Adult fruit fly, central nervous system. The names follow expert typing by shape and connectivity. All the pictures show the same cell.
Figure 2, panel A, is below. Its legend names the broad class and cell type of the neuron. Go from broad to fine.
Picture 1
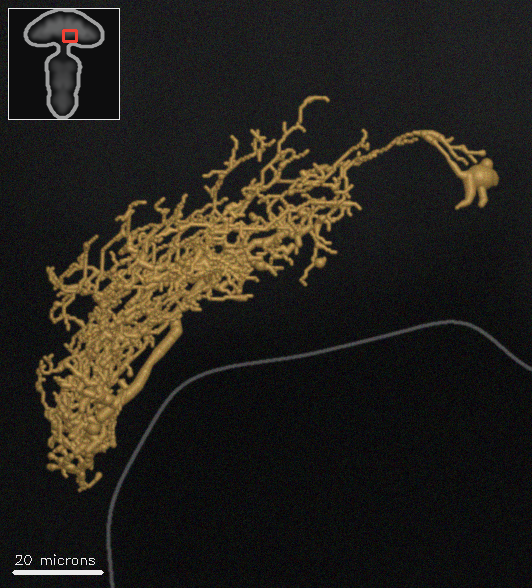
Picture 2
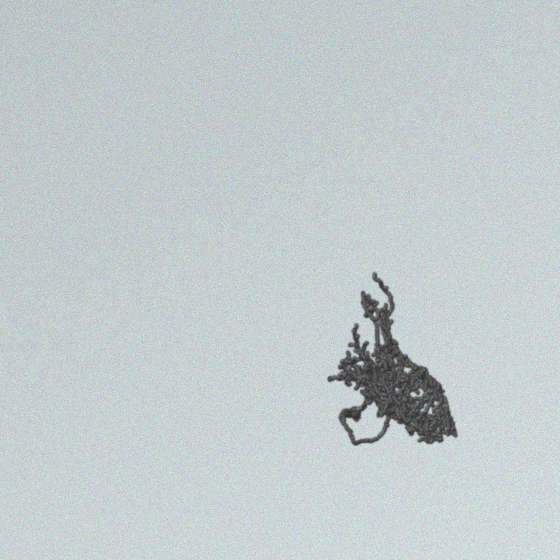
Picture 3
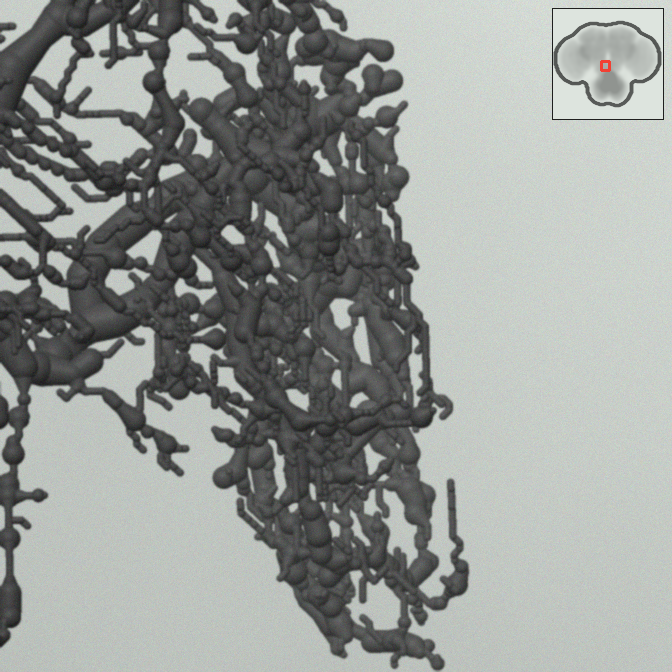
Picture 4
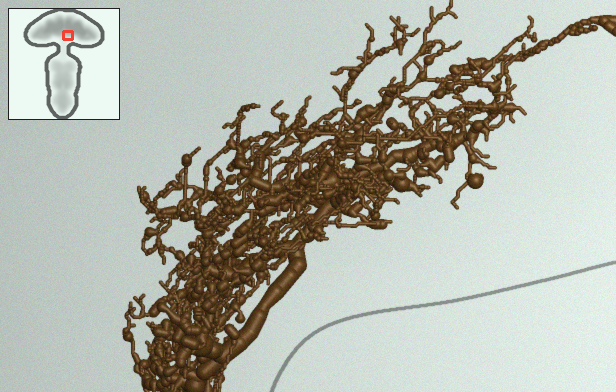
central-brain intrinsic neuron; GNG546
